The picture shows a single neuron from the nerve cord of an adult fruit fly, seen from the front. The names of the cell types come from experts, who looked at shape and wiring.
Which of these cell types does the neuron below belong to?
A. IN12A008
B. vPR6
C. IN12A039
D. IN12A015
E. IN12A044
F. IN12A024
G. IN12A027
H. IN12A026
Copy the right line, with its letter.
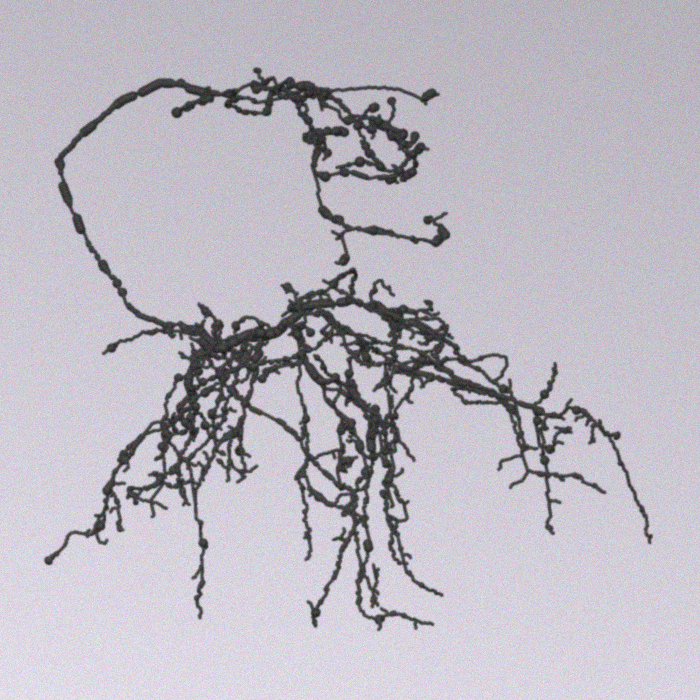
D. IN12A015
